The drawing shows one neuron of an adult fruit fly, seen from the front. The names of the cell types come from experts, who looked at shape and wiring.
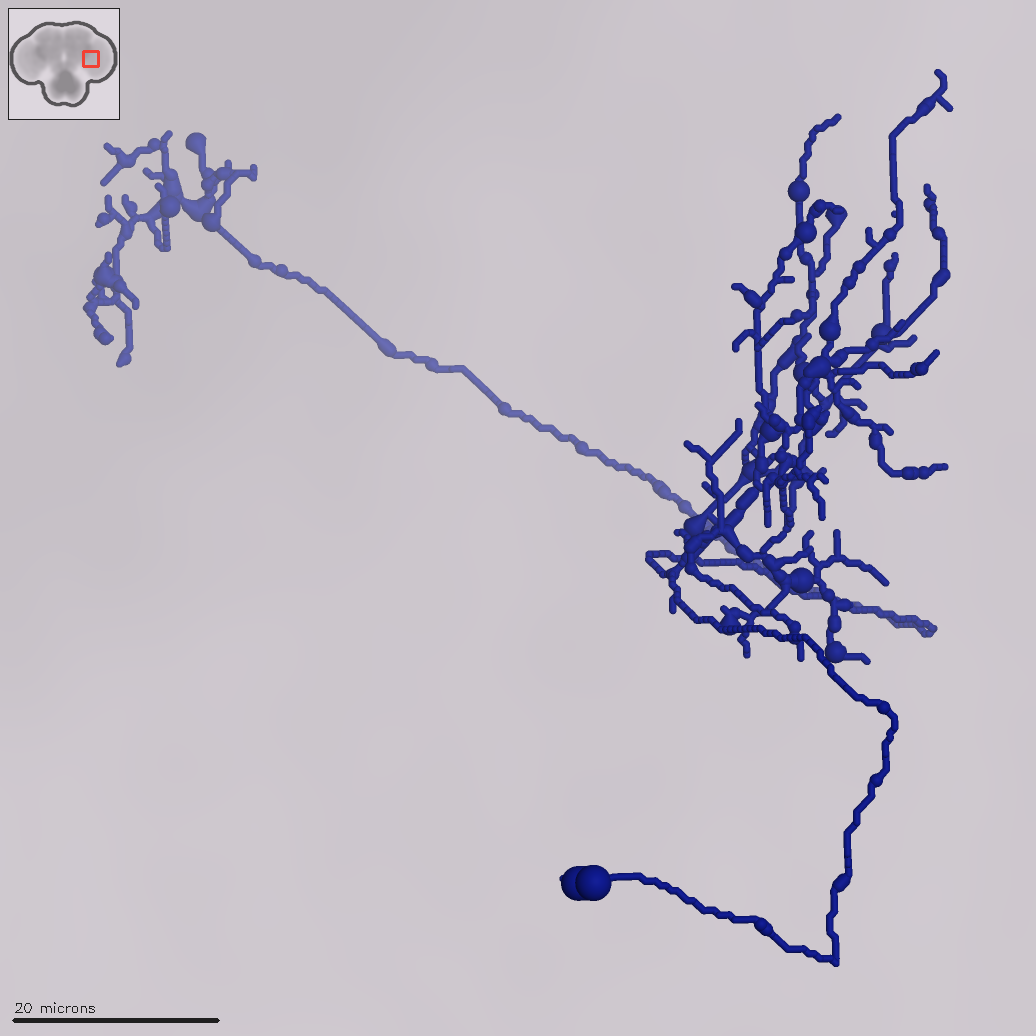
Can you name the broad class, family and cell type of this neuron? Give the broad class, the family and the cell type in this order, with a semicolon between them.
optic-lobe intrinsic neuron; Tm; Tm40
